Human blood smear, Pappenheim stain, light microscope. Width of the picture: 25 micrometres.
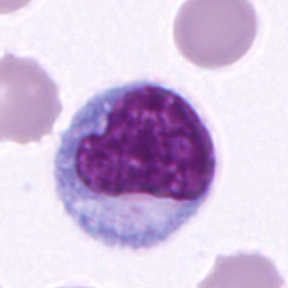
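Plasma cell: the nucleated cell at the centre of the smear. It is about 14 micrometres across, and its nucleus, about 12 by 10 micrometres, takes up about 60% of the cell's area. Look toward the upper right, where the nucleus sits, and notice the shallow notch in its upper left edge. Its chromatin is coarse and clumped, with paler gaps between darker purple patches. Along the lower border of the nucleus runs a pale, almost clear zone, and below the nucleus a few fine, faint purplish dots lie in the cytoplasm.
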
